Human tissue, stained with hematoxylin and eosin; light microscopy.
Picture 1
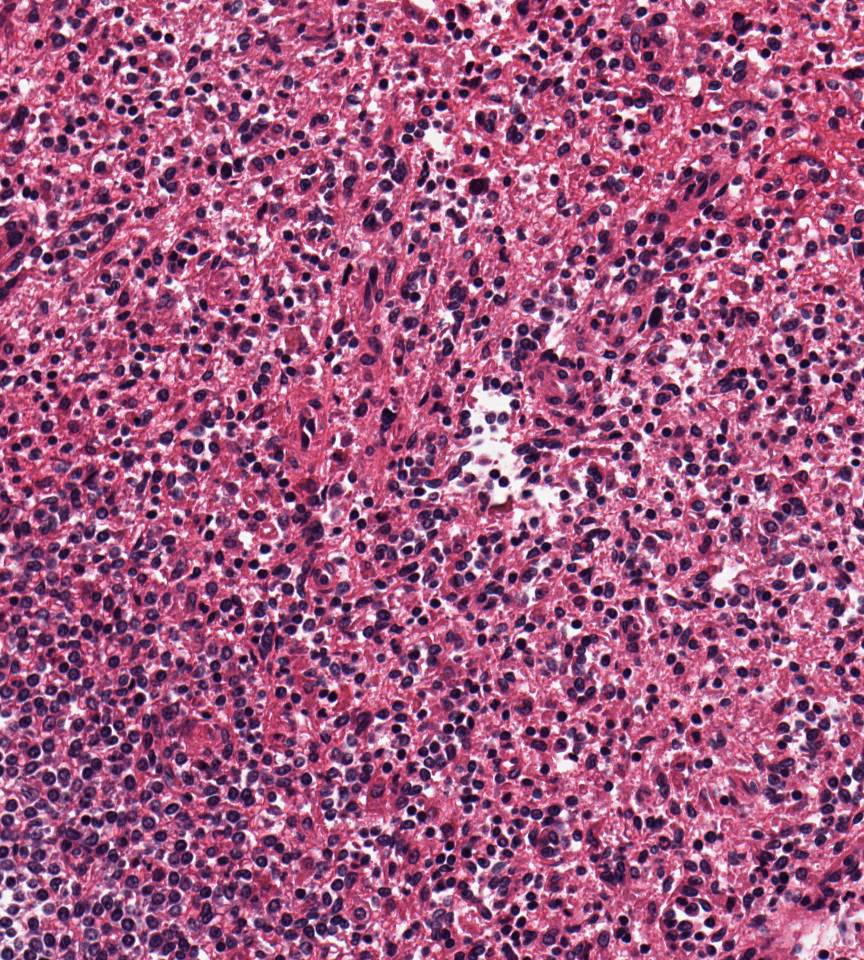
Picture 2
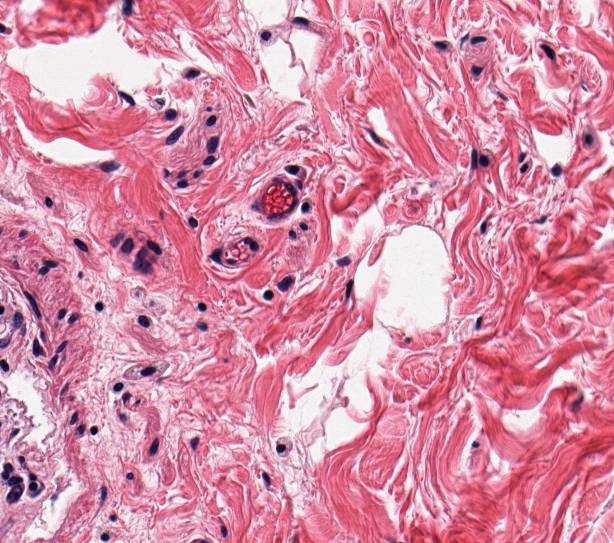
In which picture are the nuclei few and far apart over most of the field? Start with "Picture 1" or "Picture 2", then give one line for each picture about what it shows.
Picture 2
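What picture 1 shows: The whole field is a diffuse, densely cellular sheet with no glands, tubules or epithelium anywhere in it.
What picture 2 shows: Small dark nuclei, many of them elongated, lie sparsely scattered between the collagen bundles.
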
